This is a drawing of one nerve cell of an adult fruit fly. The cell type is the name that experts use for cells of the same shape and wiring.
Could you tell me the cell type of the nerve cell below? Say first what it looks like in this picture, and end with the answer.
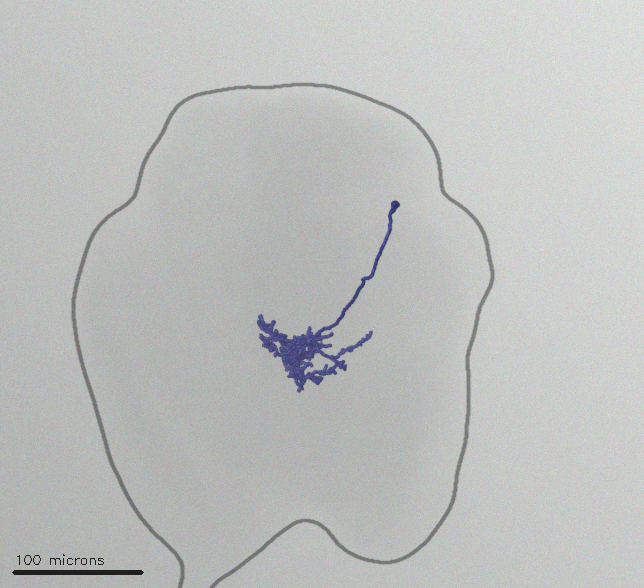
By the scale bar it is about 150 microns tall in this view. In this view it is taller than it is wide. This is a central-brain intrinsic neuron. It is of cell type WED074.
